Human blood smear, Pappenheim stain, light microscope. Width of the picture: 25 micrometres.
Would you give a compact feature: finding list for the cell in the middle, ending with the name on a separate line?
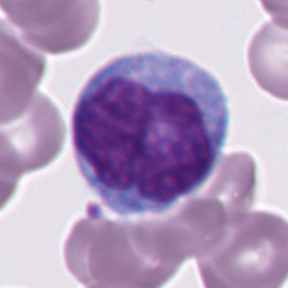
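Outline: roughly round, smooth
Nucleus: folded, notch in lower edge
Cytoplasm: fine dusty texture, no coarse granules
Vacuoles: none visible
Cell: monocyte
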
